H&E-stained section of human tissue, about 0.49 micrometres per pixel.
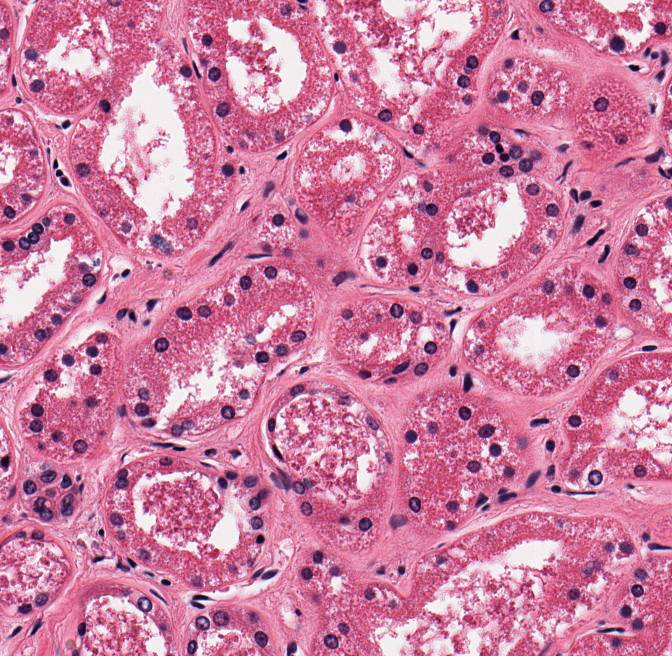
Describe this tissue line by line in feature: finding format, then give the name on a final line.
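Arrangement: closely packed tubules fill the whole field
Section: tubules cut across, round to oval profiles
Lining: a single layer of cuboidal epithelial cells
Cytoplasm: abundant, granular, deeply eosinophilic
Nucleus: one small, round, dark nucleus per cell
Name: renal cortex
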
